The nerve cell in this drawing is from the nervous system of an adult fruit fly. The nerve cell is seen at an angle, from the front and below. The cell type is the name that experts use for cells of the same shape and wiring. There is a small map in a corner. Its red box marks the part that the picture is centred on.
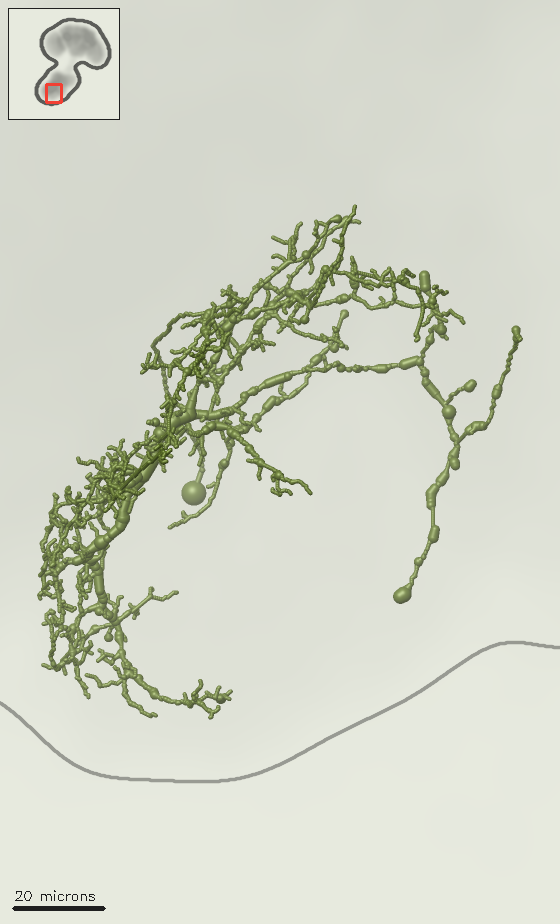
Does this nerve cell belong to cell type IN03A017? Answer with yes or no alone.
no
